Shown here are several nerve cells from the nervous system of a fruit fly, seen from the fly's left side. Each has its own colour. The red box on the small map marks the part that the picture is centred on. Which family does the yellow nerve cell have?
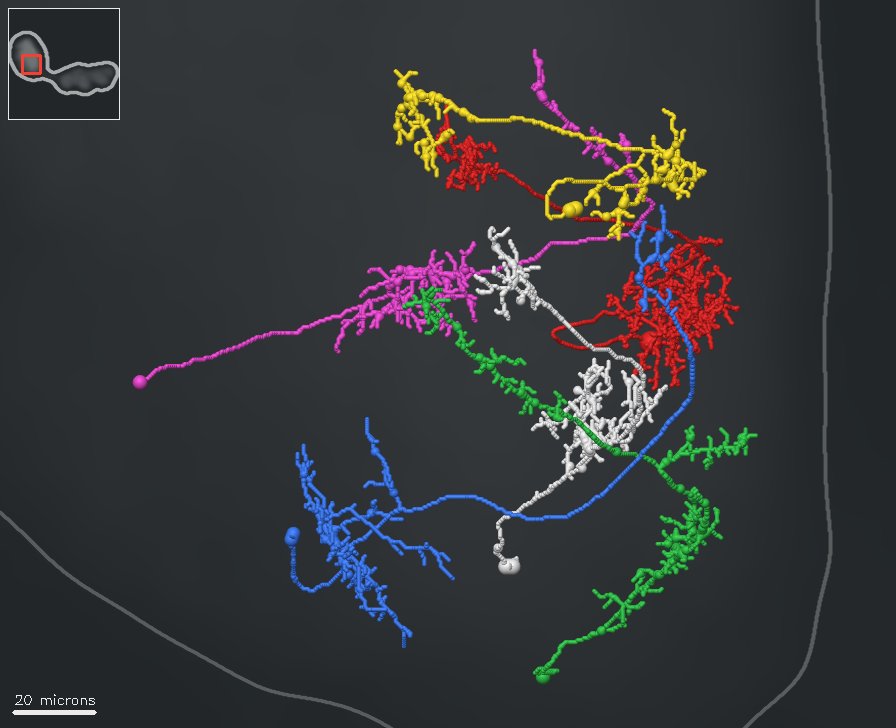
Tm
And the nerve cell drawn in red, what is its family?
Tm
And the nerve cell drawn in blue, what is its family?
TmY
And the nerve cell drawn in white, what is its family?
Tm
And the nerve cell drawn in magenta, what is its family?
Tm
